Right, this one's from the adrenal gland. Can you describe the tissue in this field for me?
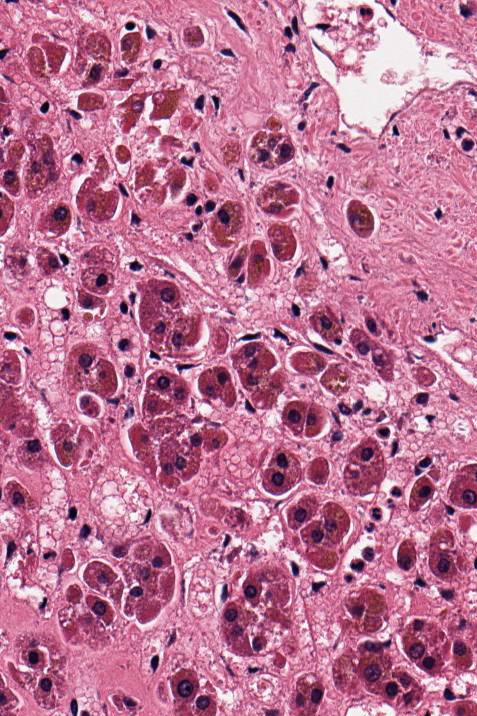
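Large cells with abundant granular eosinophilic cytoplasm contain golden-brown pigment. Pink fibrous stroma with scattered small dark elongated nuclei occupies the upper right of the field. An irregular white empty space lies at the top right edge.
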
